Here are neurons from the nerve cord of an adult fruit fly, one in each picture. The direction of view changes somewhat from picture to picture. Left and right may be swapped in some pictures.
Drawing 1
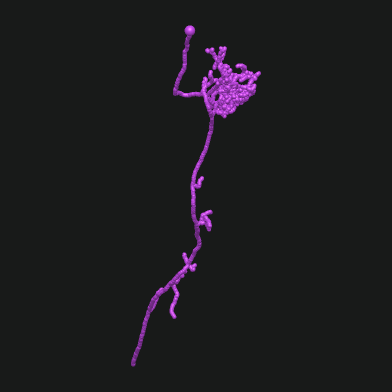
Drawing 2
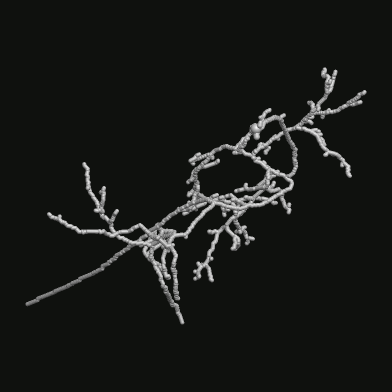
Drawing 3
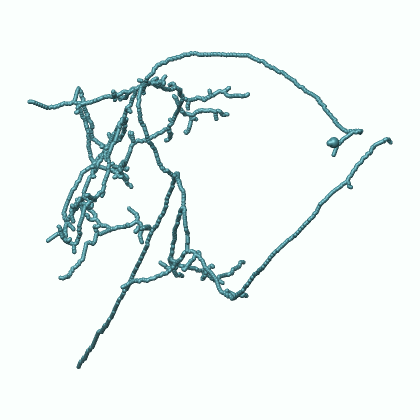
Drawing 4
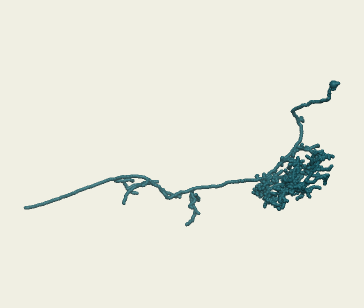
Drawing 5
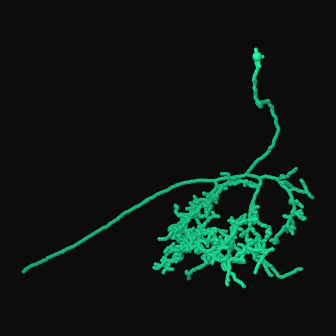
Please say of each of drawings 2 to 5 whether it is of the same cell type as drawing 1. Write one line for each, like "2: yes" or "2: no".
2: no
3: no
4: yes
5: yes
